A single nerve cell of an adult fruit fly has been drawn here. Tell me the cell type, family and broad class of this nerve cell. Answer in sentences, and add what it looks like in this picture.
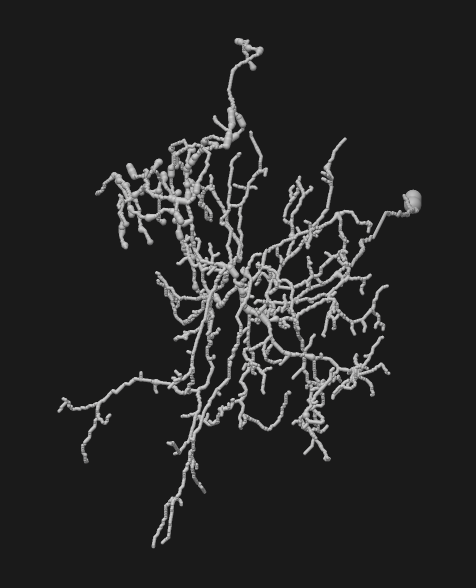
The cell type is IN13B103. The family is hemilineage 13B. This is a nerve-cord intrinsic neuron. As drawn here it is taller than it is wide.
